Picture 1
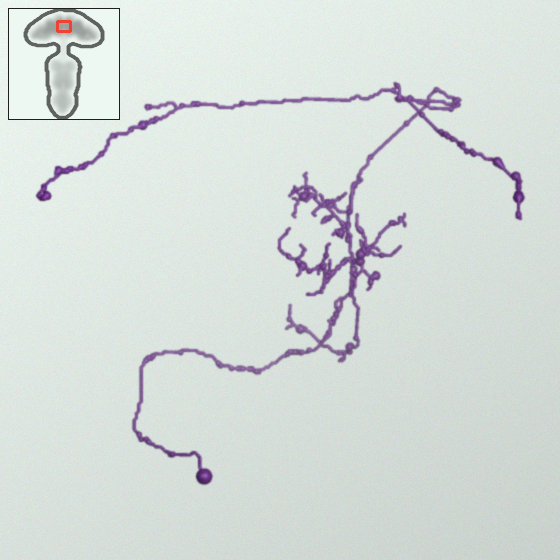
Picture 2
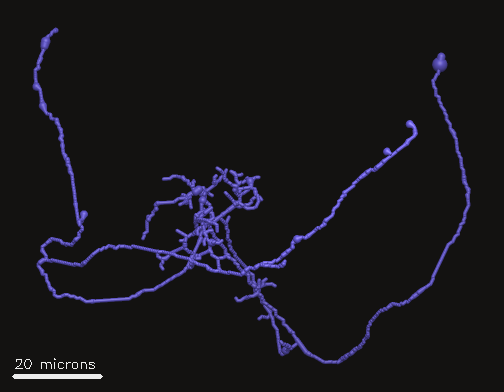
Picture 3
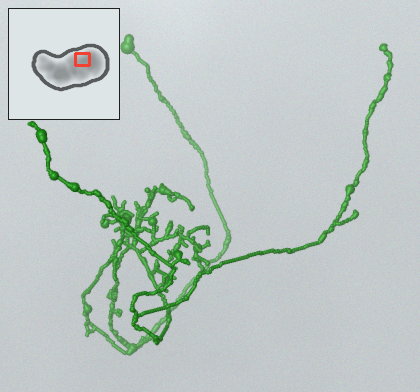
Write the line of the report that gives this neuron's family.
class CX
